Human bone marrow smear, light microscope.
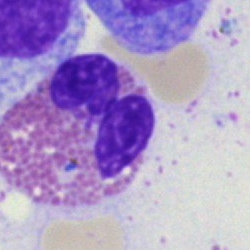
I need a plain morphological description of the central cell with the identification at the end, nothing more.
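Scattered among the granules are small clear white spots, I notice, and below the nuclear lobes there is a small blue-black fleck in the cytoplasm. I see no nucleoli in the nucleus. The outline is roughly round. This is an eosinophil.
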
